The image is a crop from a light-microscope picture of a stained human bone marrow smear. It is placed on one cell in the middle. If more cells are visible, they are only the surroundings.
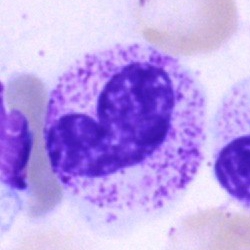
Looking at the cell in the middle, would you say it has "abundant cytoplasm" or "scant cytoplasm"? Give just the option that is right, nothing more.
Abundant cytoplasm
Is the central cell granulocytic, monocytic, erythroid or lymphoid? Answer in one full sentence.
The cell in the middle of the crop belongs to the granulocytic lineage.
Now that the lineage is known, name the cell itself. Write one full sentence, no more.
The cell at the heart of this crop is a metamyelocyte.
